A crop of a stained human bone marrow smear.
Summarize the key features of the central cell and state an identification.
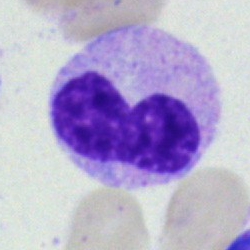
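Look first at the outline: it is round and smooth. Now the nucleus: a notch from its upper edge gives it a kidney shape. Its chromatin is dark purple and clumped, with paler patches between. Plentiful pale lilac cytoplasm surrounds it. This is a band neutrophil.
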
